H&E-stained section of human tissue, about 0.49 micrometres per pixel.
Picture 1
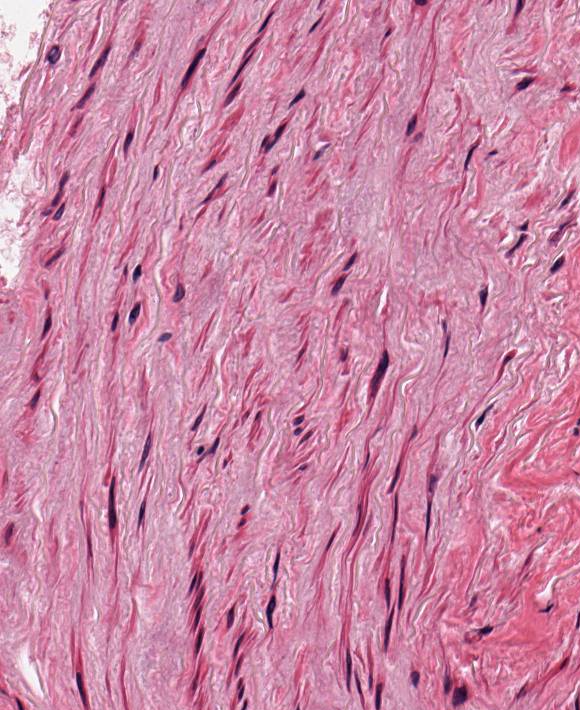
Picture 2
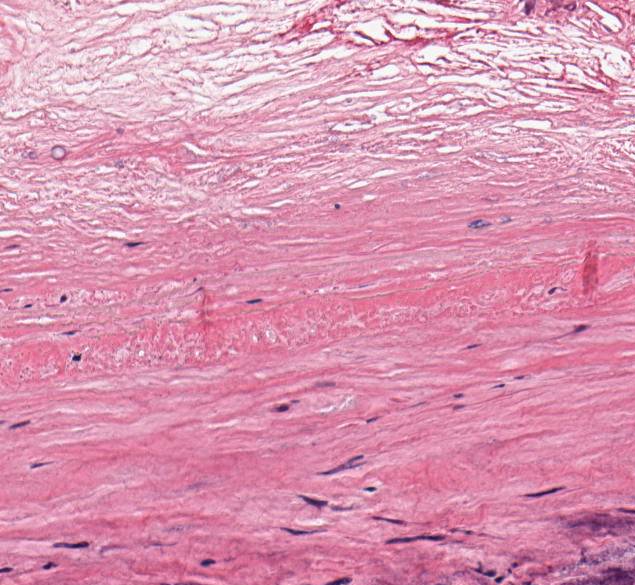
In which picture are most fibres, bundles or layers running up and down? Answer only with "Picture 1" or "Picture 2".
Picture 1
